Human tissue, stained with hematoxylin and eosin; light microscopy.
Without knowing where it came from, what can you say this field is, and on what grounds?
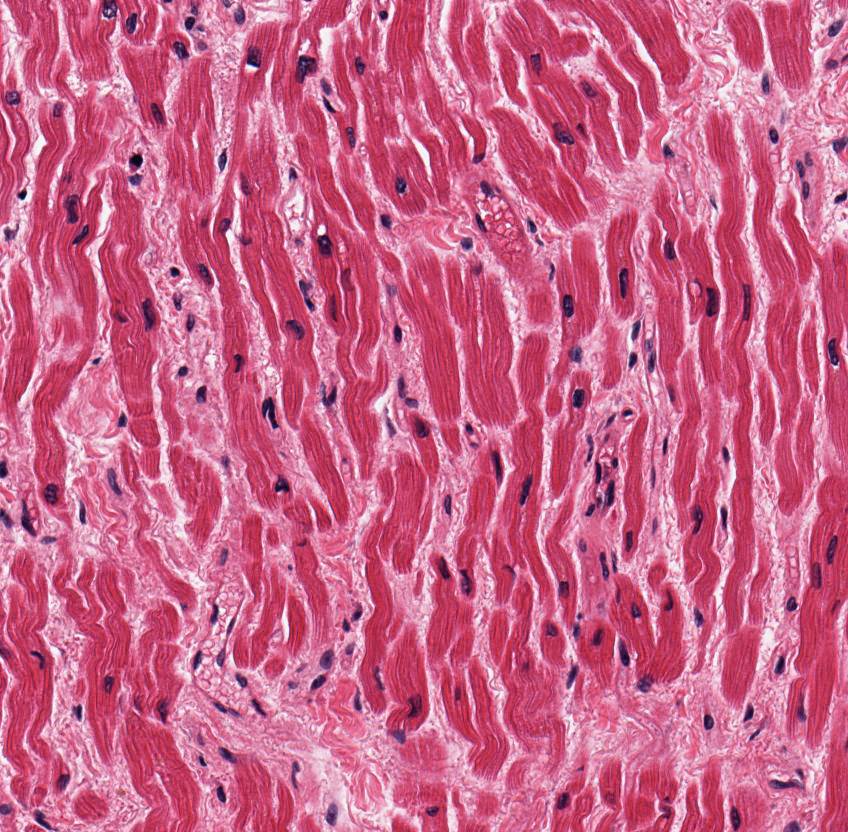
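Myocardium. Decisive: some fibres split into branches, and their oval dark nuclei sit mid-fibre.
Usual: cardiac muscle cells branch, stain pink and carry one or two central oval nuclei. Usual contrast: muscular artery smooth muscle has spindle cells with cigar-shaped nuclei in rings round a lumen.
Also: elongated eosinophilic fibres run top to bottom across the field, many on a wavy course.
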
